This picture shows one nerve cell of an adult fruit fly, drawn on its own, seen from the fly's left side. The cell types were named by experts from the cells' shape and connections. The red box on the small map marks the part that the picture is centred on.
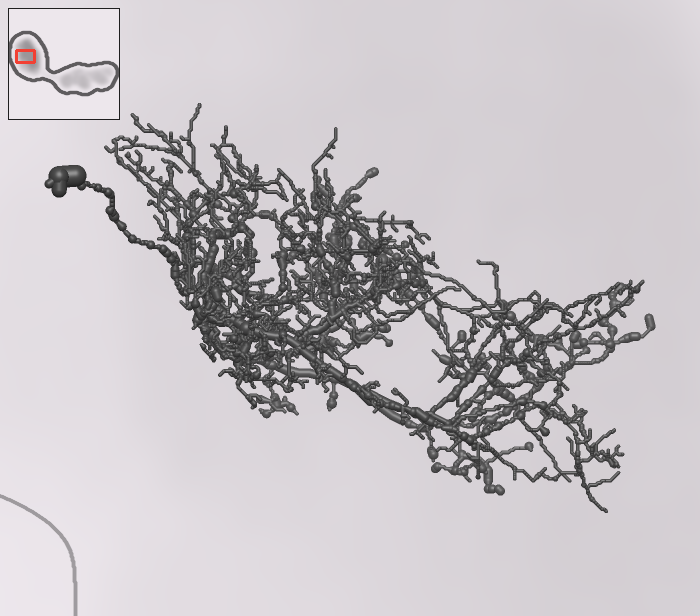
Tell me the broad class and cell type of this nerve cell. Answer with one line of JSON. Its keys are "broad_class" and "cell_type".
{"broad_class": "central-brain intrinsic neuron", "cell_type": "LAL108"}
